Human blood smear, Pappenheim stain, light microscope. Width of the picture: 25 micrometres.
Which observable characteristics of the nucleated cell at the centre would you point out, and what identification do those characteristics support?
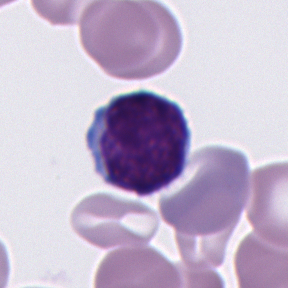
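In the nucleus, the chromatin is dense, dark purple and coarsely clumped, and no nucleoli can be seen. The cytoplasm shows no visible vacuoles. A red cell lies close against the lower right edge of the cell. This is a typical lymphocyte.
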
